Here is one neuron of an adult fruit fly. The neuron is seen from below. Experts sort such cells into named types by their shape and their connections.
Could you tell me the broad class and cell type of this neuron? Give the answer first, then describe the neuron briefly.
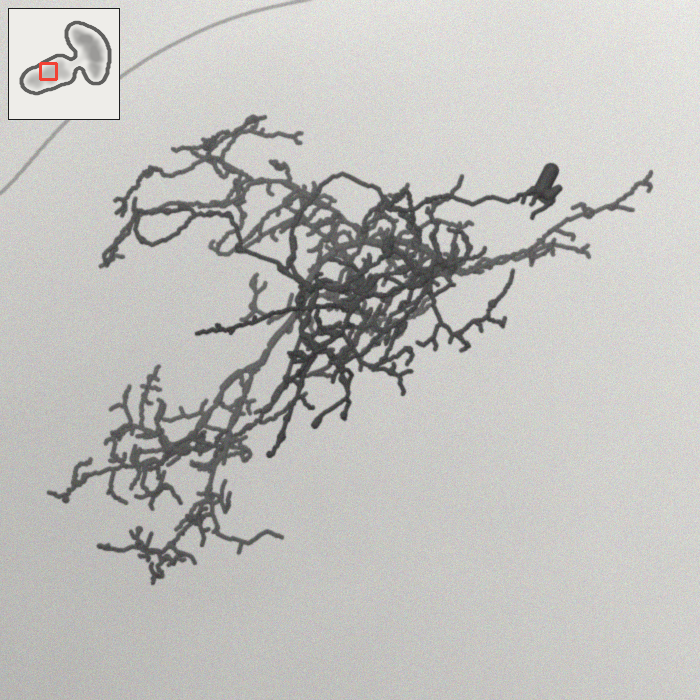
This is a nerve-cord intrinsic neuron. The cell type is INXXX468. It is in the nerve cord and does not reach the brain. Its cell body lies at the upper right of the picture. The picture shows more than a hundred branch ends.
